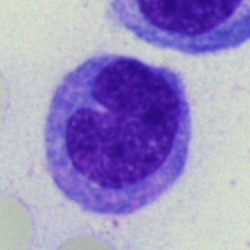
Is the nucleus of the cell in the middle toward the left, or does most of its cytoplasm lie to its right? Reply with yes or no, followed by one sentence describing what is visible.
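No. A moderate rim of greyish-blue cytoplasm surrounds the nucleus, widest at the lower left.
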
